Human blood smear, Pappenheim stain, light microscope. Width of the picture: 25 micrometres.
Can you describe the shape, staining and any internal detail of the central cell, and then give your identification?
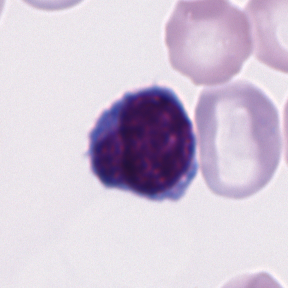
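Outline roughly round, edge slightly uneven. Nucleolus not seen. Cytoplasm blue. Small reddish-purple dots scattered over the cell. Verdict: typical lymphocyte.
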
